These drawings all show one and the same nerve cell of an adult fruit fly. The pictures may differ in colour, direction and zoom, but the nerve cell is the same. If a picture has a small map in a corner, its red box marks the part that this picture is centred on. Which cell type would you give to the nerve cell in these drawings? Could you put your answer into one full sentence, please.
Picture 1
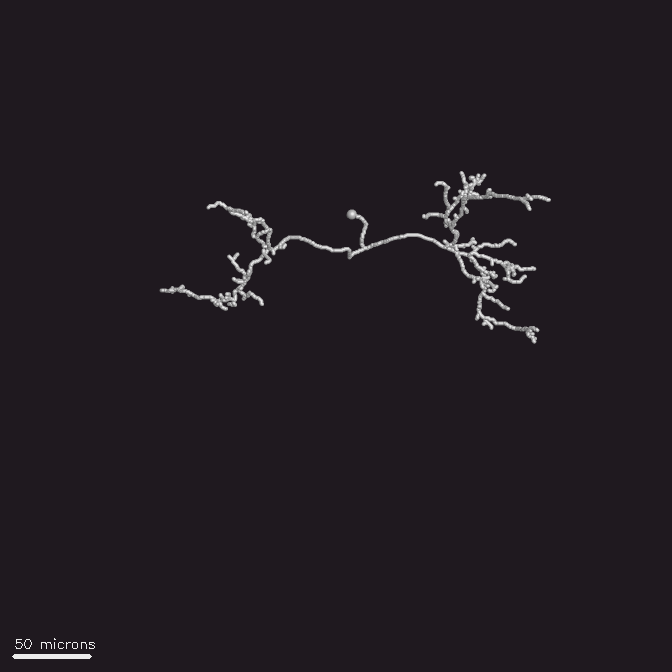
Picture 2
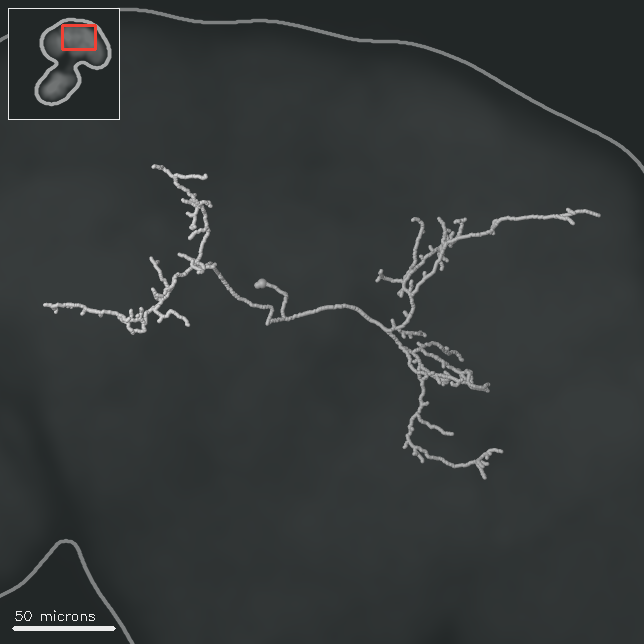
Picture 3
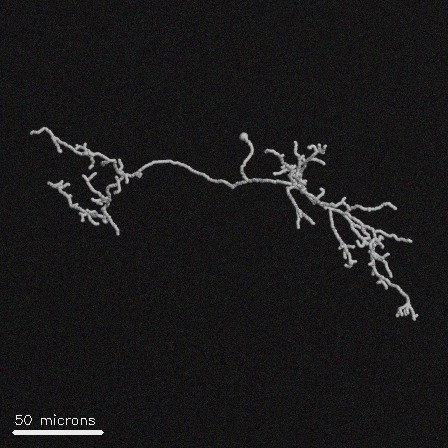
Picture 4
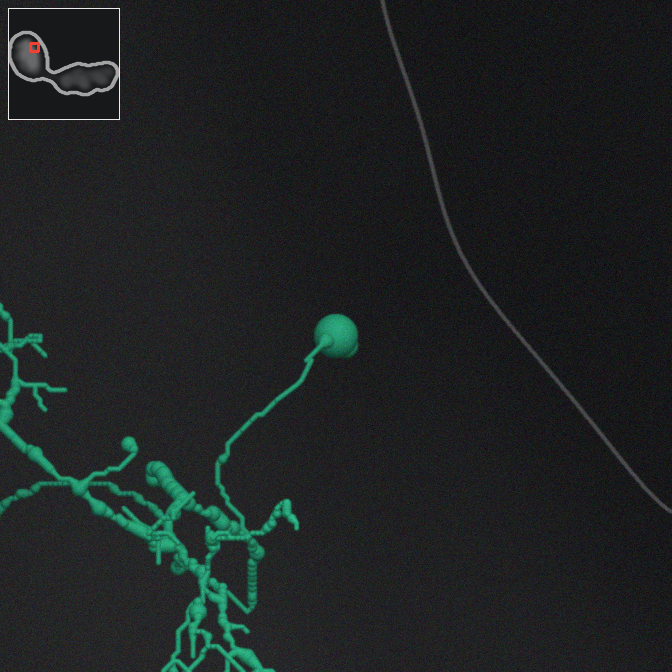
The cell type CB4073 is the type of this nerve cell.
